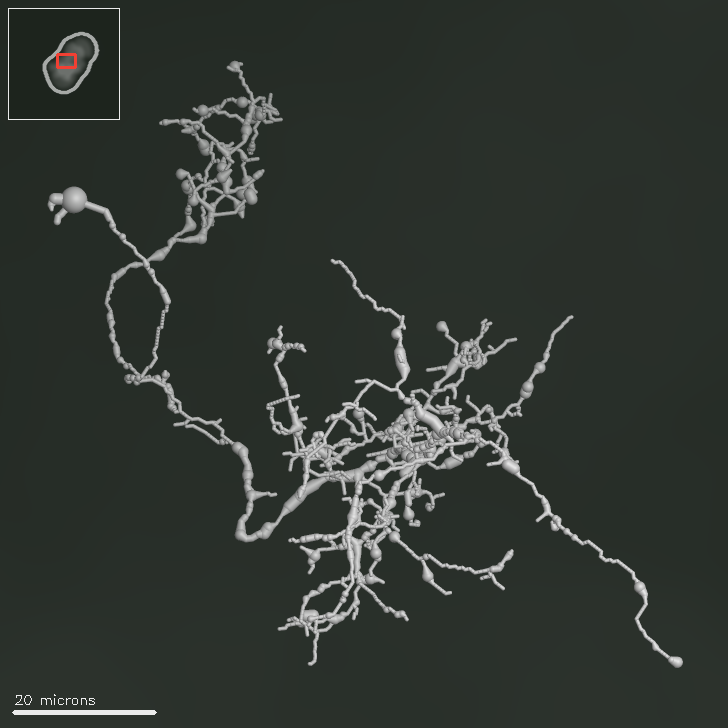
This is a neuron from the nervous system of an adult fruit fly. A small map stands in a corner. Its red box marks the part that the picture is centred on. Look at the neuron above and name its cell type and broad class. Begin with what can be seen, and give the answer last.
The cell body can be seen at the upper left of the picture. From left to right in the picture it spans about 90 microns. The cell type is IB022. This is a central-brain intrinsic neuron.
